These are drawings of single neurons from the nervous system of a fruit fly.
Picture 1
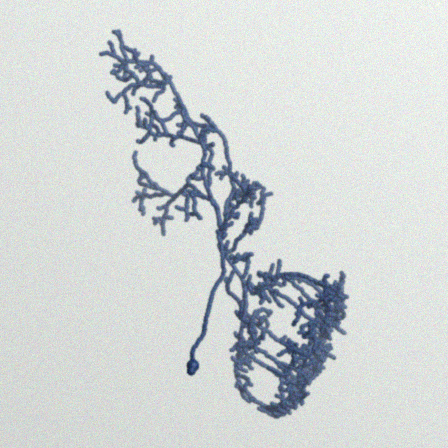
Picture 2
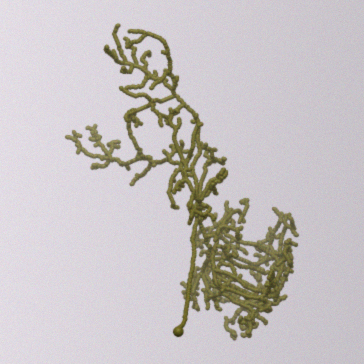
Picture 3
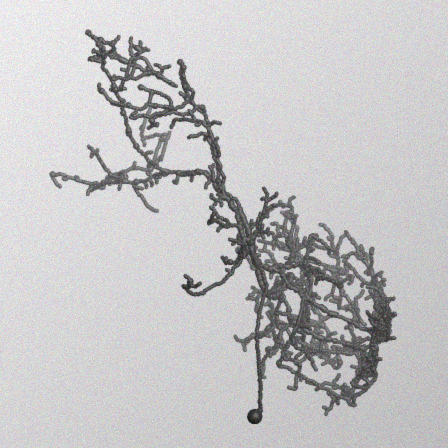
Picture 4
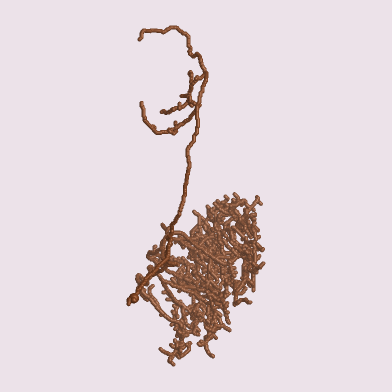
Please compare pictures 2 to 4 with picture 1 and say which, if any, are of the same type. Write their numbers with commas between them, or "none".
2, 3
